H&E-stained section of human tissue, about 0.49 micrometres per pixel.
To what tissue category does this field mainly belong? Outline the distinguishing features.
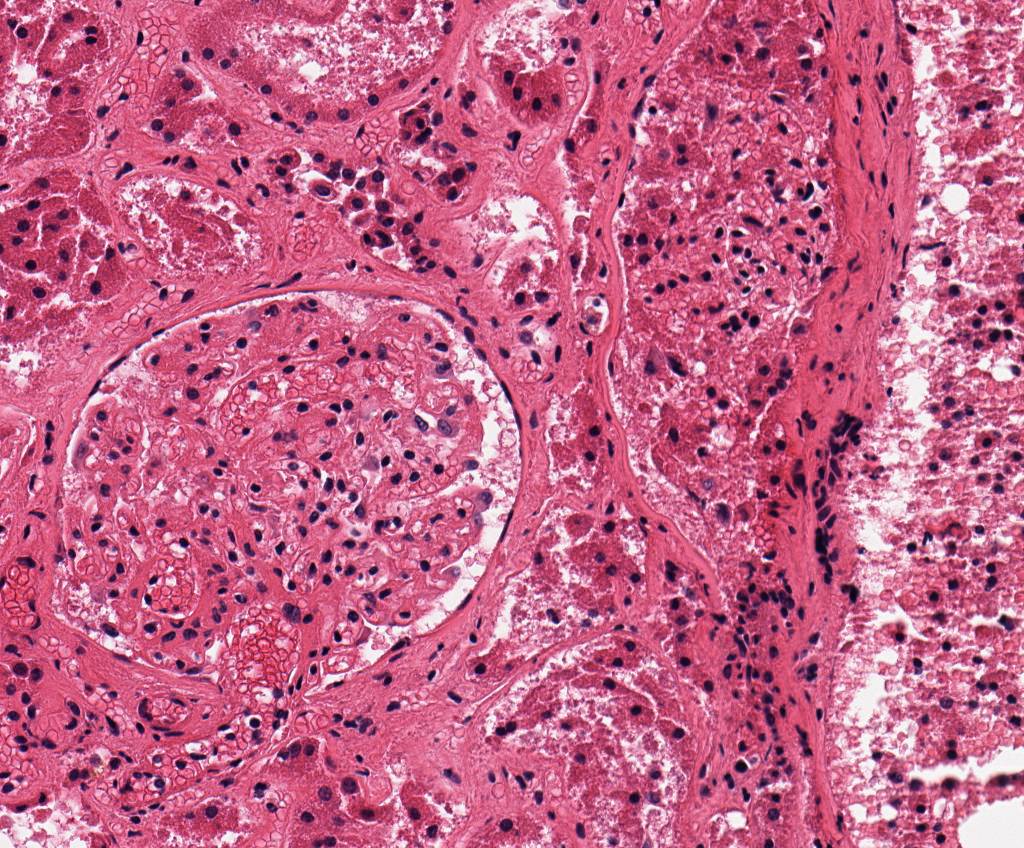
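Cortical labyrinth of the kidney. Left-centre: one large rounded glomerulus within a thin Bowman's capsule.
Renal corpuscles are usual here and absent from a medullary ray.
Surrounding tubules: granular, deeply eosinophilic cytoplasm, small round dark nuclei.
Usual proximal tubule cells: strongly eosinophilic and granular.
Right: vertical band of dense pink fibrous tissue with elongated nuclei. Tubular cytoplasm frayed and granular, borders indistinct; suggests poor preservation.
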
